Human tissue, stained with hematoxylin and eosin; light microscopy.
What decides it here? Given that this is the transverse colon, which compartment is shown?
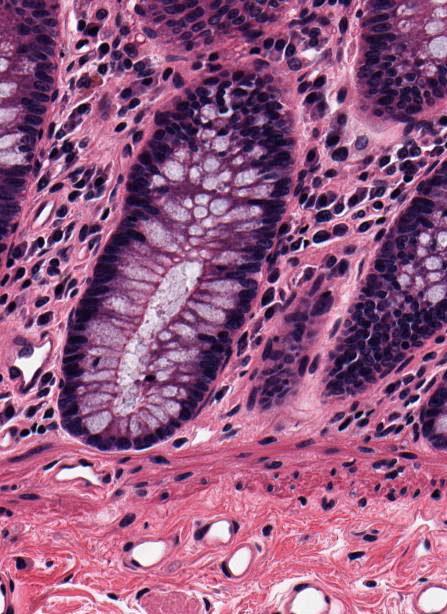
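Colonic mucosa. Straight tubular glands rich in goblet cells with pale rounded mucin vacuoles run from the top to a horizontal band in the lower third. Small cells with round dark nuclei crowd the stroma between glands; a thin horizontal band of pink smooth muscle lies beneath the gland bases.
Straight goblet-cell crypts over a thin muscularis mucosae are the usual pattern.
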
